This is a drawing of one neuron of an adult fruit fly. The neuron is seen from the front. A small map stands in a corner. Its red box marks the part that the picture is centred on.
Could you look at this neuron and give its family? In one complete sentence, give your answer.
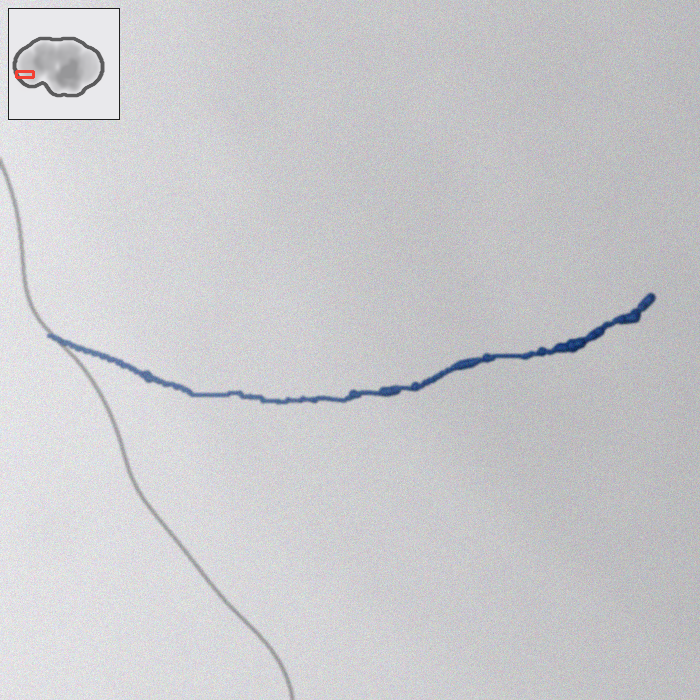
To family class visual belongs this neuron.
